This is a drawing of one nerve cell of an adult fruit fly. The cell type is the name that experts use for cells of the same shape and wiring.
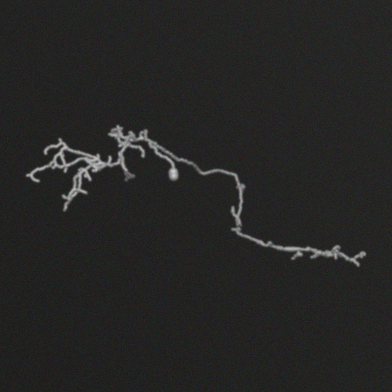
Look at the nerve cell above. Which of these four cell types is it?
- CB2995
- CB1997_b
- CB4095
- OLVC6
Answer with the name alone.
CB1997_b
